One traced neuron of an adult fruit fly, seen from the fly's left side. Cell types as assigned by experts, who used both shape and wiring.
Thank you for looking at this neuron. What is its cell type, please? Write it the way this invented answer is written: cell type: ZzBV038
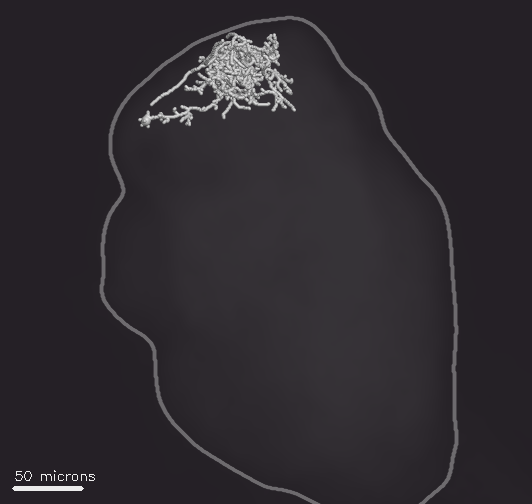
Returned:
cell type: SMP086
